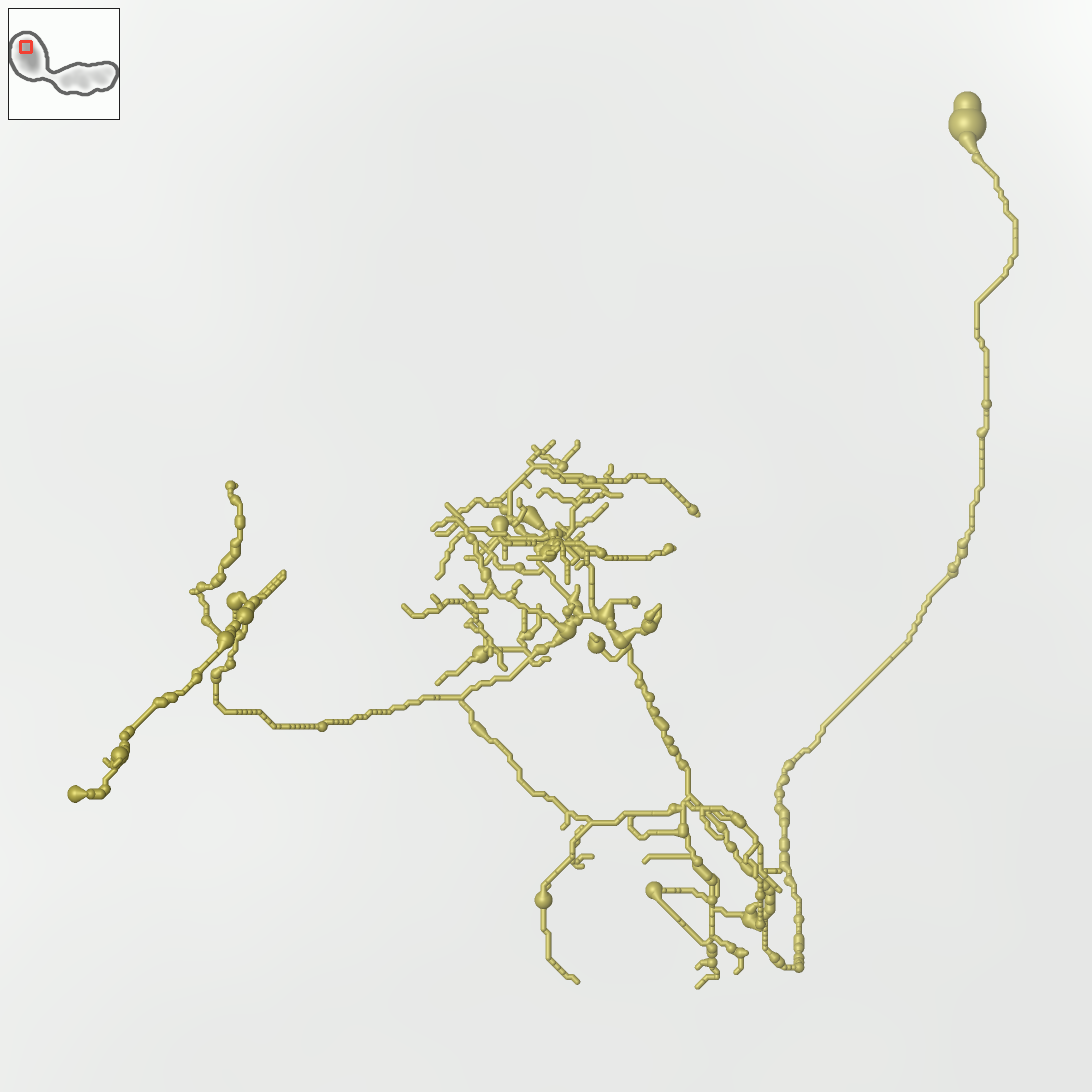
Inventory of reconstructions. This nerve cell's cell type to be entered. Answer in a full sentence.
The cell type is FC2C.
